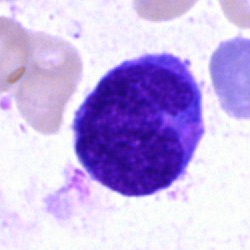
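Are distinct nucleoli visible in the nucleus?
No.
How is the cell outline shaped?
Roughly round and smooth.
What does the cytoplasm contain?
Neither granules nor vacuoles.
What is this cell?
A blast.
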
